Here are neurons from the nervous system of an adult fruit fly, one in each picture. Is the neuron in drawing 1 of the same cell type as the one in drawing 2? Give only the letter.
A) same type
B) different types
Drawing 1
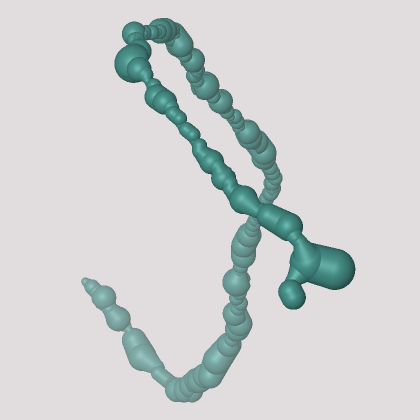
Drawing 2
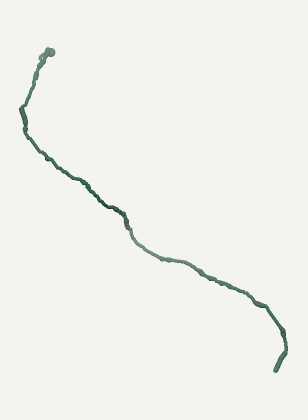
A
